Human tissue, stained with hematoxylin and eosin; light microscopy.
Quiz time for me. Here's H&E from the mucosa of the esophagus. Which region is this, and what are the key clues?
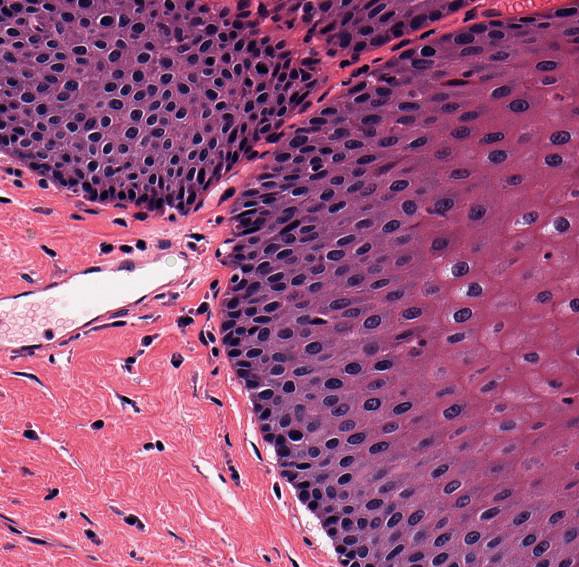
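That's stratified squamous nonkeratinized epithelium in the upper and right parts, with connective tissue at lower left. Along that border its cells have small, dark, crowded oval nuclei, and toward the right edge they get larger, with more pink cytoplasm between nuclei.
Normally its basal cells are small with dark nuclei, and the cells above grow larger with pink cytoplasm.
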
